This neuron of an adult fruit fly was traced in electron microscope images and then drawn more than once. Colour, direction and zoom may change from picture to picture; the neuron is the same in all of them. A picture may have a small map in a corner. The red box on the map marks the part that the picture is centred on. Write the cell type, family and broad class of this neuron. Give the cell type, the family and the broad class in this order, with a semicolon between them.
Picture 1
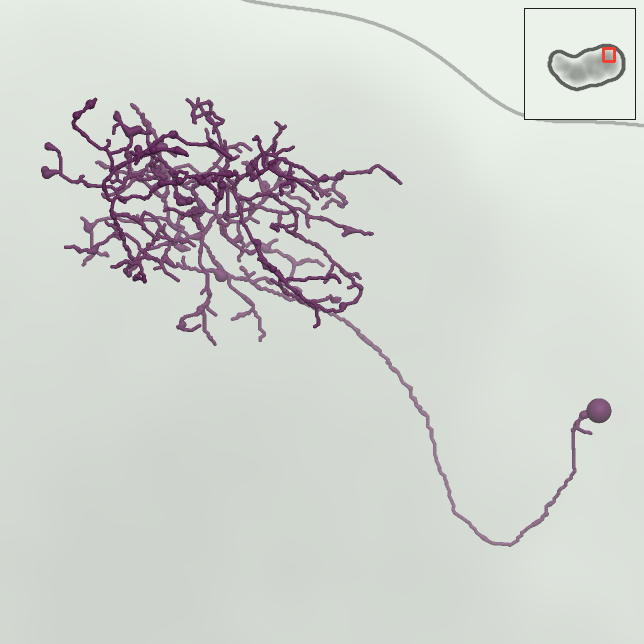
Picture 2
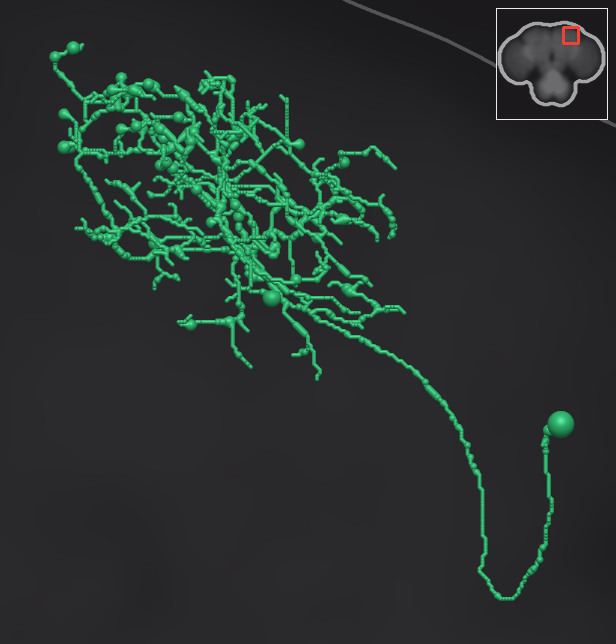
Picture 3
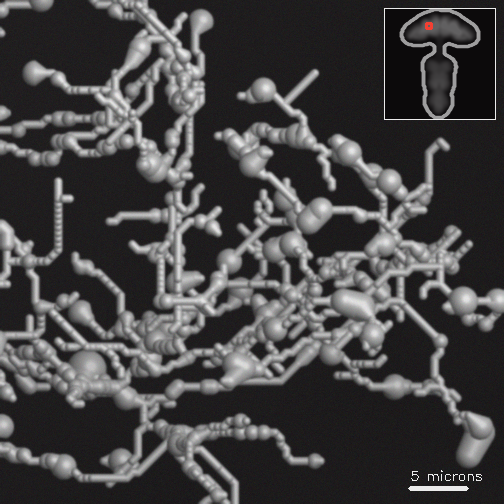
CB2952; hemilineage SLPal3_and_SLPal4_dorsal; central-brain intrinsic neuron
